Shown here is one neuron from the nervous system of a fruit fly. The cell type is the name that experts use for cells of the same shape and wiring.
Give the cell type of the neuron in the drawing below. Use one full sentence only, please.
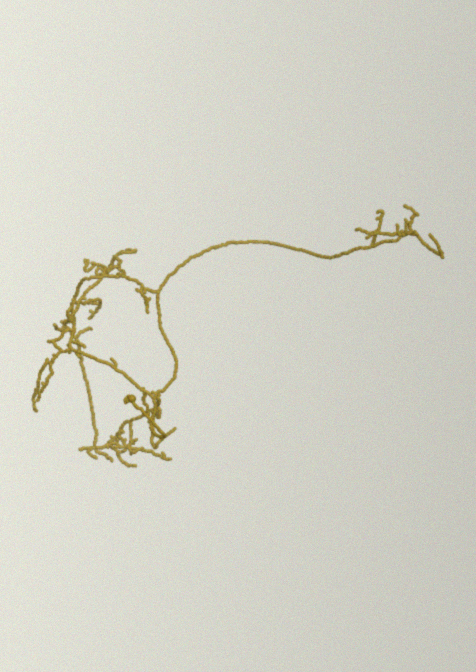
The cell type given to this neuron is SMP721m.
